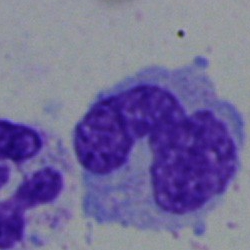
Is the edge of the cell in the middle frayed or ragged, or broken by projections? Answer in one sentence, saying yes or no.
Yes, the cell is bounded by a rough outline rather than a smooth one.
